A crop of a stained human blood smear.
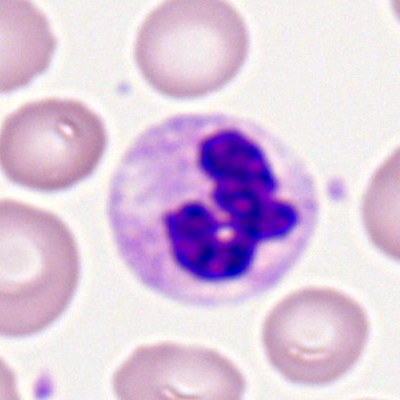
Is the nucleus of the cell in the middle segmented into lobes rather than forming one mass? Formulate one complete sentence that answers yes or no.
Yes, in this cell the nucleus is divided into lobes or segments.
